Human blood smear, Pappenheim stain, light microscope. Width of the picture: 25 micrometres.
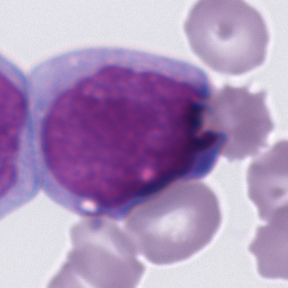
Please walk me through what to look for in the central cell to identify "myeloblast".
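For a myeloblast, the nucleus is the part that goes along.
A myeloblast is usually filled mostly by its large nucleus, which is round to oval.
This one measures about 16 by 13 micrometres, which suits an oval outline. Beyond that, the chromatin is fine and evenly spread, with no coarse clumps, and no granules can be seen in the cytoplasm. The cytoplasm is widest above the nucleus, and two small clear spots lie near the nucleus's lower edge.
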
